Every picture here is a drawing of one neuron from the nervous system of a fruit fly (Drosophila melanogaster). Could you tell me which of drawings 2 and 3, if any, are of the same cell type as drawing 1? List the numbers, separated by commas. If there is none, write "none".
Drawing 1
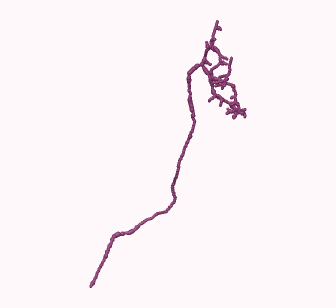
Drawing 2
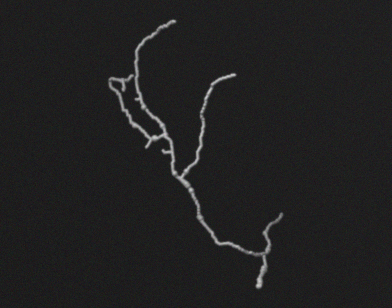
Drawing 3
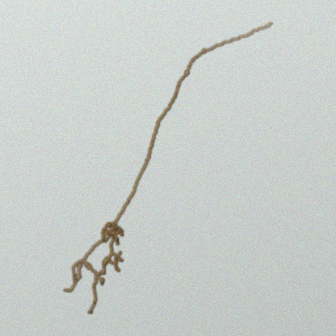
3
